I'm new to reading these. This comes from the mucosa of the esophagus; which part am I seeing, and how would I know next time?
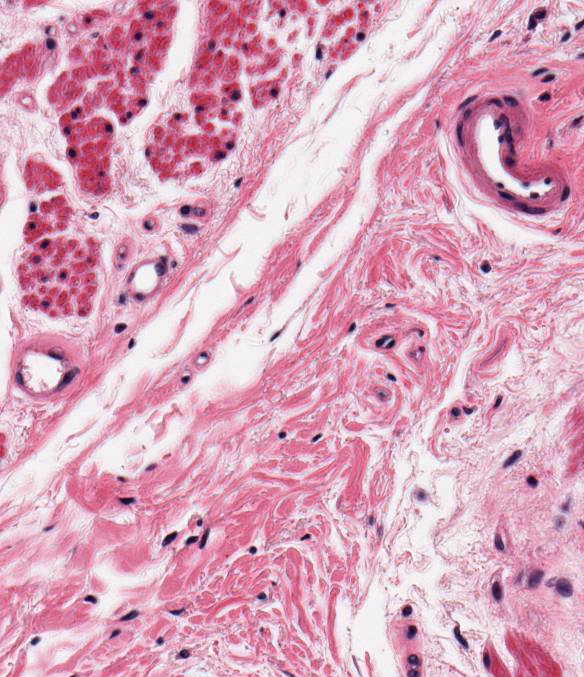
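Loose connective tissue is the part shown. Most of the field is dense collagenous connective tissue of wavy pink fibre bundles, with sparse, small, dark, mostly elongated nuclei. In the upper left, deeply eosinophilic muscle bundles are cut across as small packed round profiles.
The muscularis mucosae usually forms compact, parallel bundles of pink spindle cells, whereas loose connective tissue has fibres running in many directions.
A thick-walled vessel in the upper right has a narrow, curved, slit-like lumen.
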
